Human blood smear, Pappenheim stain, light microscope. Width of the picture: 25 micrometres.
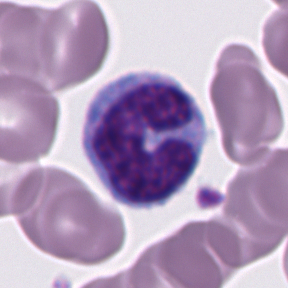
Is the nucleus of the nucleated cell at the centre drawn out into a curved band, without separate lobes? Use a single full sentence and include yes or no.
Yes, a curved band without separate lobes is the shape of the nucleus.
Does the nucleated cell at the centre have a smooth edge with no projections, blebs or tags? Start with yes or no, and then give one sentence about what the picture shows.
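Yes. The cell outline is roughly round with a smooth edge.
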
